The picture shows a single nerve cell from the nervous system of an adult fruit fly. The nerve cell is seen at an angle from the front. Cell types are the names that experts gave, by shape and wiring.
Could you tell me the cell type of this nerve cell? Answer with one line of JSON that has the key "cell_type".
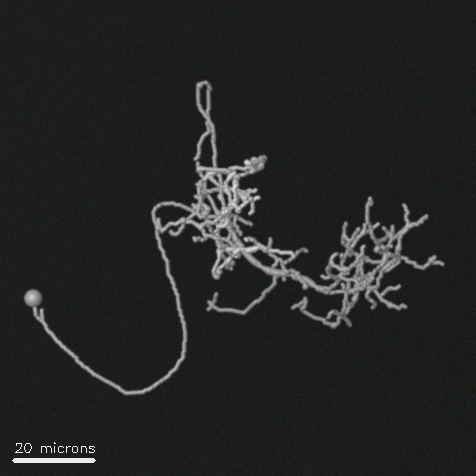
{"cell_type": "LHAV5a10_b"}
